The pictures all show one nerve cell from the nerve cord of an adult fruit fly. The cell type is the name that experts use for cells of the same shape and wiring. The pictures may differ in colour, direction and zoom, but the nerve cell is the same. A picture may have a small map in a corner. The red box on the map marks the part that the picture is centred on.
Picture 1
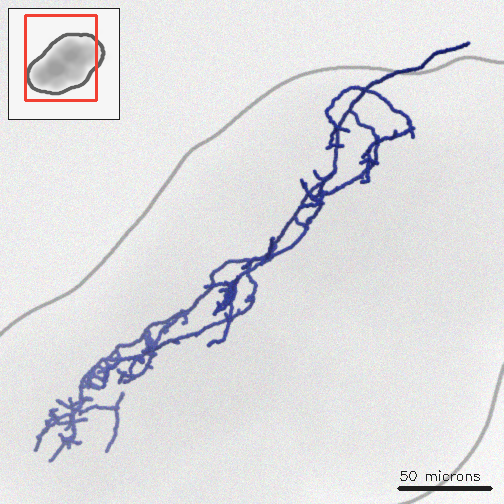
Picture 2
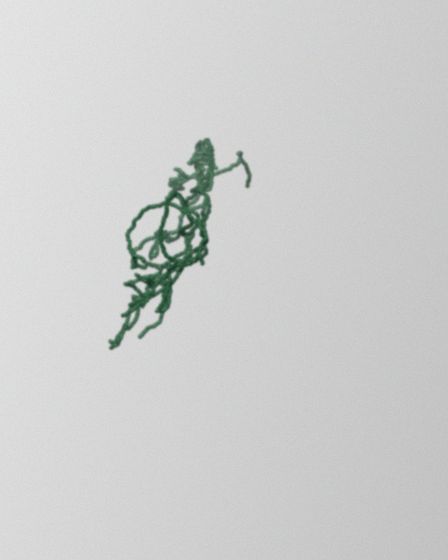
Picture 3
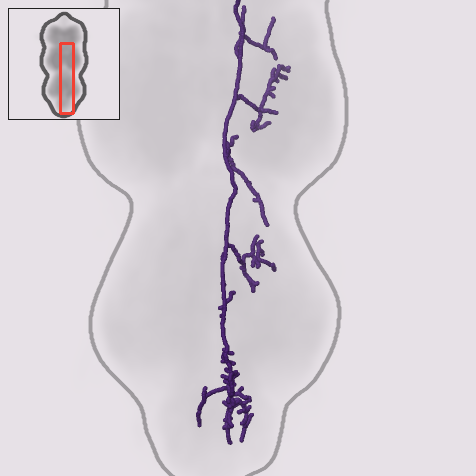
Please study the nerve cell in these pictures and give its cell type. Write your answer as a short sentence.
The cell type is DNge013.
